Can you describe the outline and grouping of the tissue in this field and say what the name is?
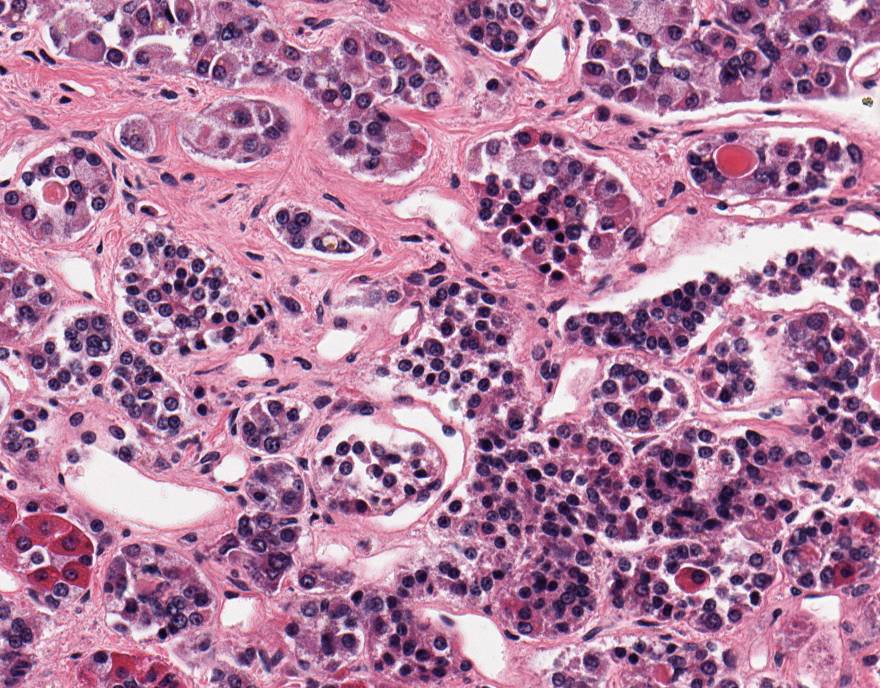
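First, the pattern: cells lie in rounded nests and cords, separated by bands of pink fibrous stroma throughout the field. Second, the nuclei: those of the nest cells are round, dark and fairly uniform in size. Third, density: the lower right is more densely cellular than the upper left. Fourth, a cluster of cells with bright red cytoplasm sits at the lower left edge. The tissue is pituitary.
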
